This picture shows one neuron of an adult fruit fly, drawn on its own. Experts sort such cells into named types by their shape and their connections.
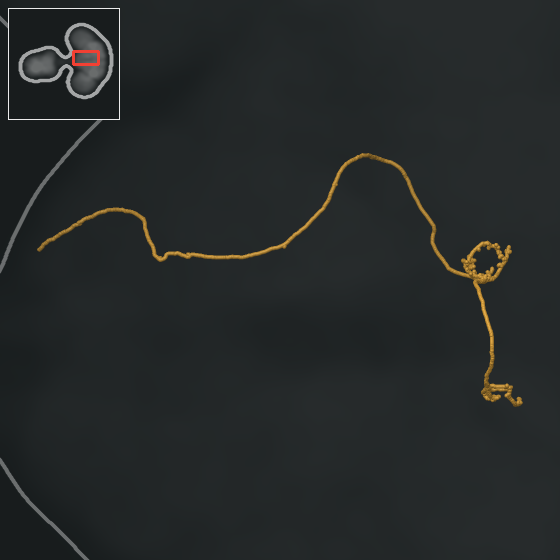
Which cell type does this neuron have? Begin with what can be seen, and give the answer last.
The drawing shows no cell body. In this view it is wider than it is tall. It is a sensory neuron entering the brain. It is of cell type ORN_VM7d.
